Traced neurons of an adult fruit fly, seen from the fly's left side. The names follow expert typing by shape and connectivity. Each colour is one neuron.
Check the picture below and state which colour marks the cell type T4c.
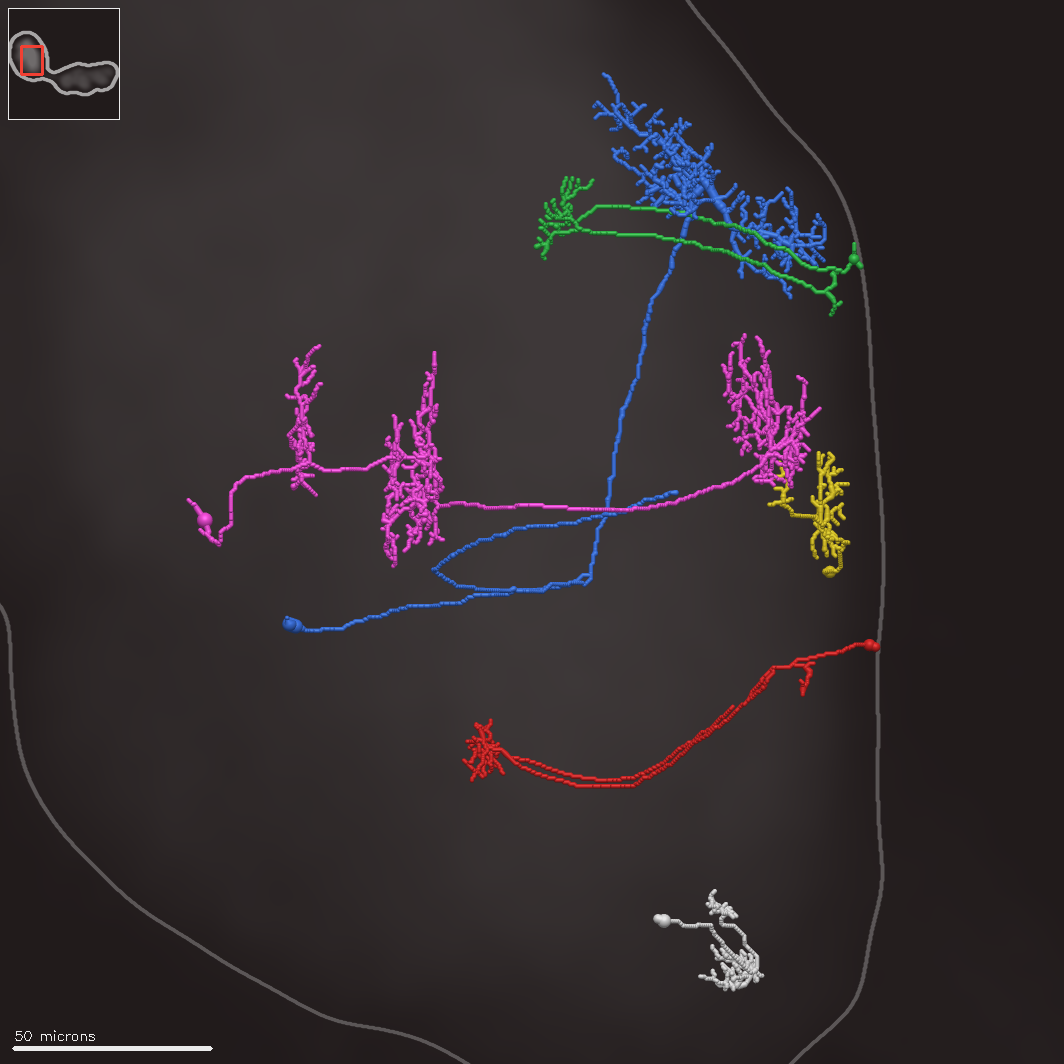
red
